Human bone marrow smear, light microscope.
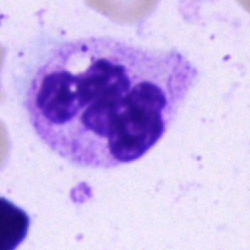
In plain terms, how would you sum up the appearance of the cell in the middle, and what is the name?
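The chromatin is dark purple and coarsely clumped. Cytoplasm is abundant and pale pinkish-lilac, with fine purple granules scattered through it. One clear, round vacuole lies at the upper left edge of the nucleus. This is a segmented neutrophil.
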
